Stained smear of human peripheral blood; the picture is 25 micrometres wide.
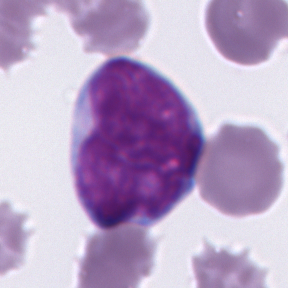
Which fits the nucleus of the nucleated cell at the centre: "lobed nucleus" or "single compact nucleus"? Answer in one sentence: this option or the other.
The nucleus of this cell is divided into two or more lobes.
